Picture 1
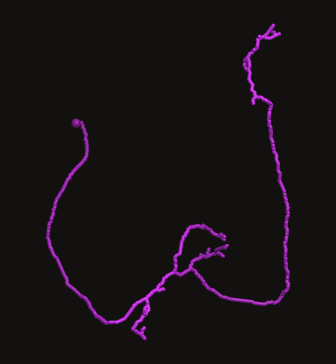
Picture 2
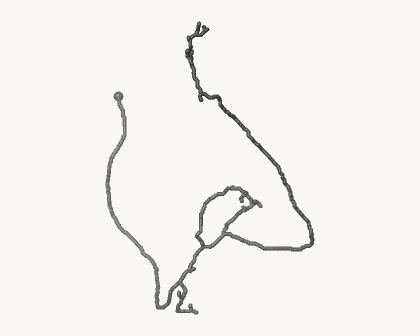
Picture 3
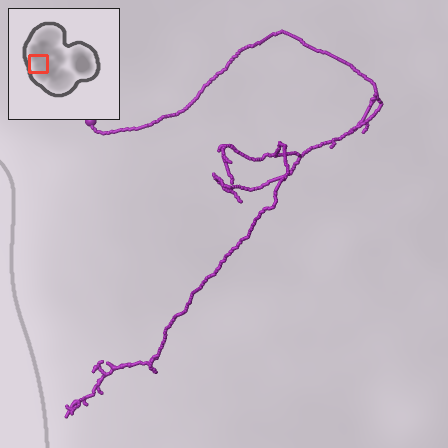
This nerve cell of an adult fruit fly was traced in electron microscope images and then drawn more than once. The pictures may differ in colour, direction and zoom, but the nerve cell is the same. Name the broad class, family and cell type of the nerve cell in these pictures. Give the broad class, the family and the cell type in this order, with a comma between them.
central-brain intrinsic neuron, class CX, FS4A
